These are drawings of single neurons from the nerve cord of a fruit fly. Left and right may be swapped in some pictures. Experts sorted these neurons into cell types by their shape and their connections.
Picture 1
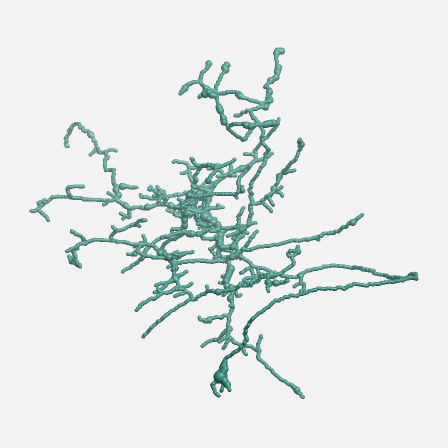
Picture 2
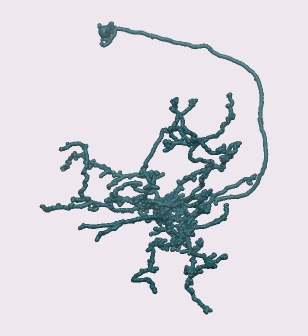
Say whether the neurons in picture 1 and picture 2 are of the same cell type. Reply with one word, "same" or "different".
same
